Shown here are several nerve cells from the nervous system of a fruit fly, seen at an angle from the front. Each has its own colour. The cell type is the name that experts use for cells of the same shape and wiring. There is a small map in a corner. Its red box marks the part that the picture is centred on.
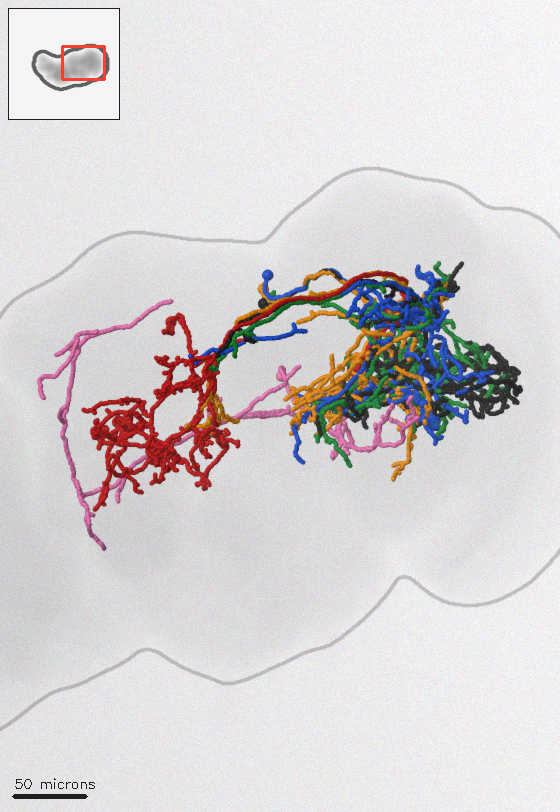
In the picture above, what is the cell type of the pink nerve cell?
WED168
